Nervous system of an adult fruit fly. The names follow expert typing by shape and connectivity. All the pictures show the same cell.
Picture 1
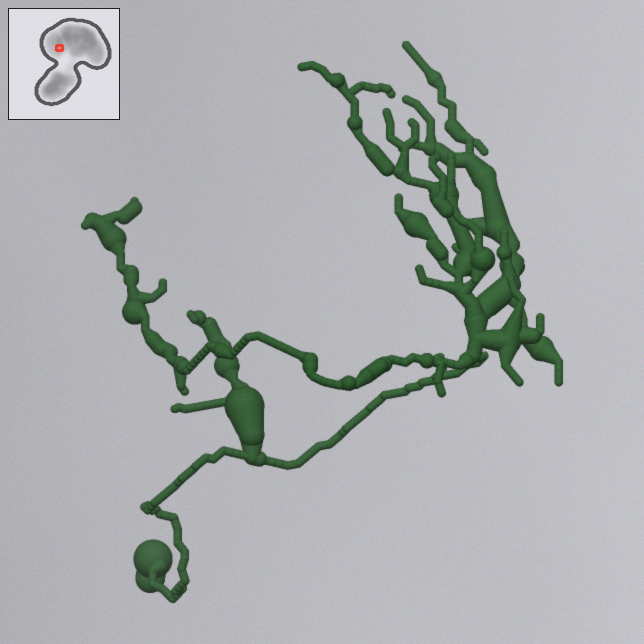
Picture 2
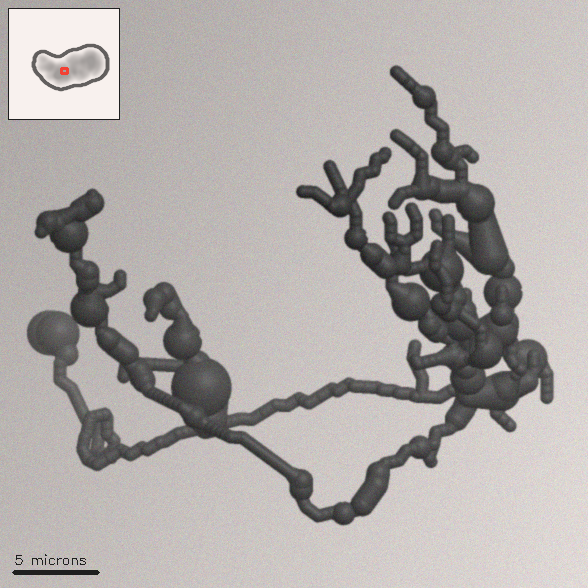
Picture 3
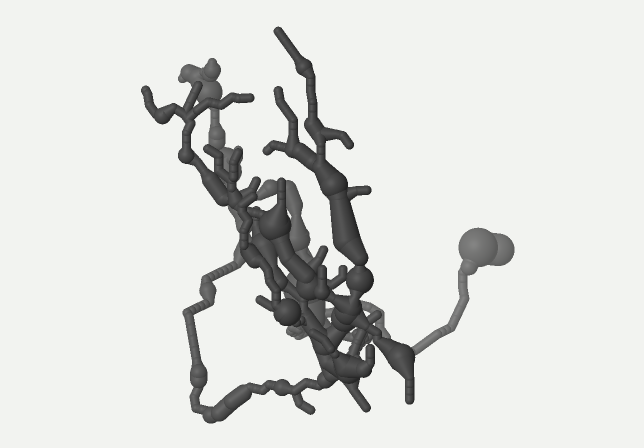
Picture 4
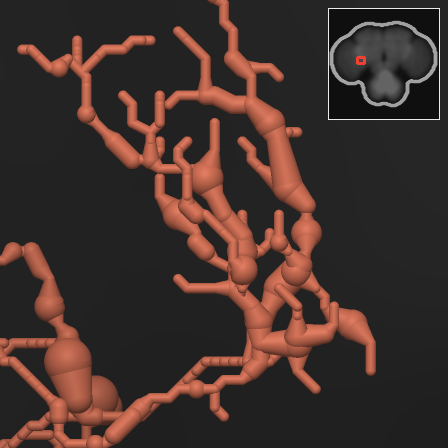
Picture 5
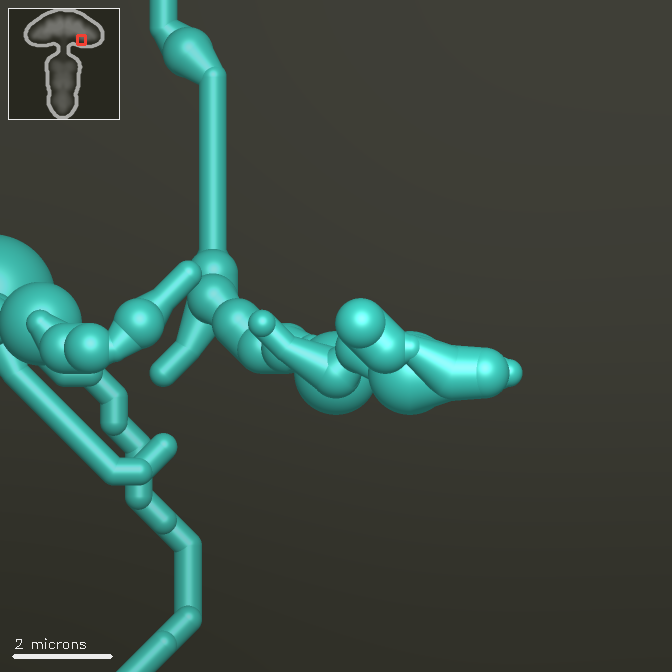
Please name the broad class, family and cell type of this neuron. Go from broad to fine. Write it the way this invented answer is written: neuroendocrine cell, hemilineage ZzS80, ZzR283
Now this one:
optic-lobe intrinsic neuron, T, T5d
